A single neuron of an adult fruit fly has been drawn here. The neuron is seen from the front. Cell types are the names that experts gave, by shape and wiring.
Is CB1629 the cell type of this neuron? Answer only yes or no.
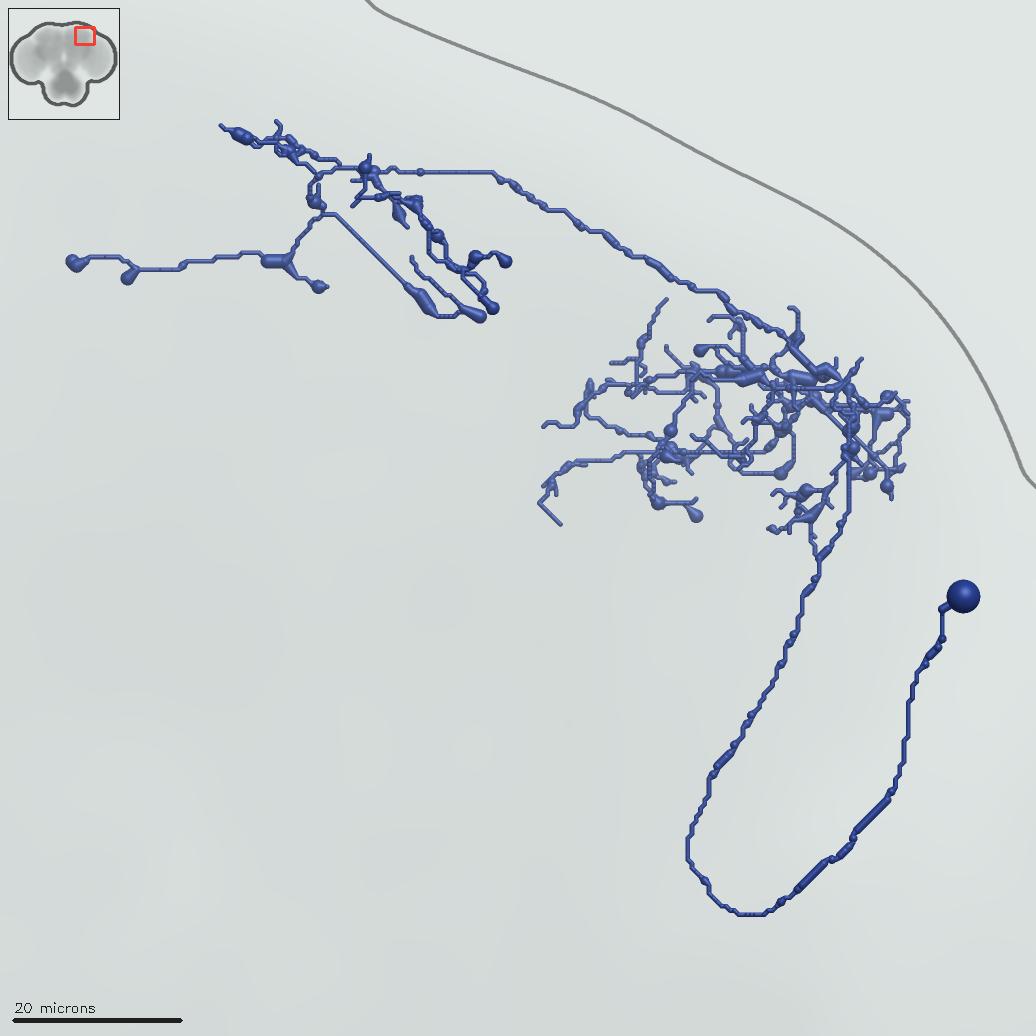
yes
